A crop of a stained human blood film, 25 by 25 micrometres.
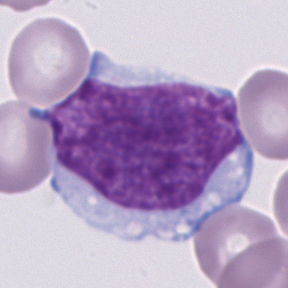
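myeloblast, the nucleated cell at the centre of the smear. Nucleus a single unlobed mass, about 18 by 11 micrometres. Nucleus toward top of cell, most cytoplasm below it. Cytoplasm pale blue, small clear vacuoles beneath the nucleus.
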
